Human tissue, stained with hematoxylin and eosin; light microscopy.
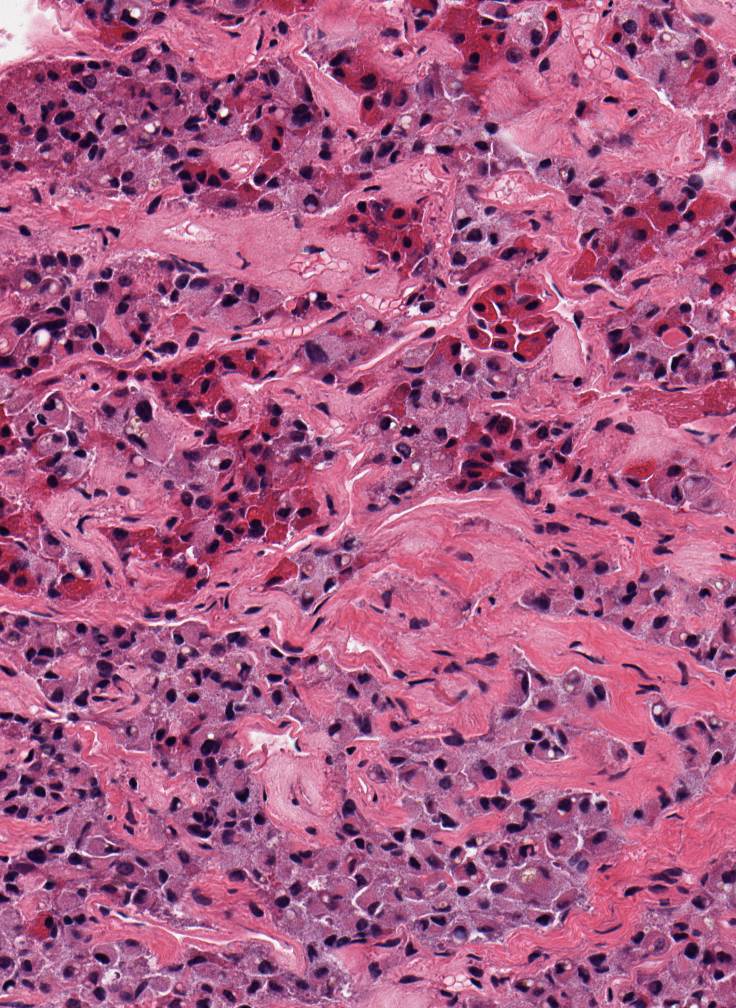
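Pituitary: you'll see polygonal cells in sheets and nests, separated by bands of pink collagenous stroma. A few cells near the top right and centre have foamy, finely vacuolated cytoplasm. Most of the other cells have pale purple-pink, finely granular cytoplasm. Nuclei are round to oval, dark and fairly uniform, generally one per cell.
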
